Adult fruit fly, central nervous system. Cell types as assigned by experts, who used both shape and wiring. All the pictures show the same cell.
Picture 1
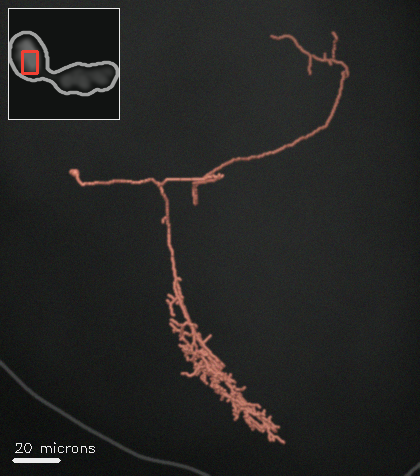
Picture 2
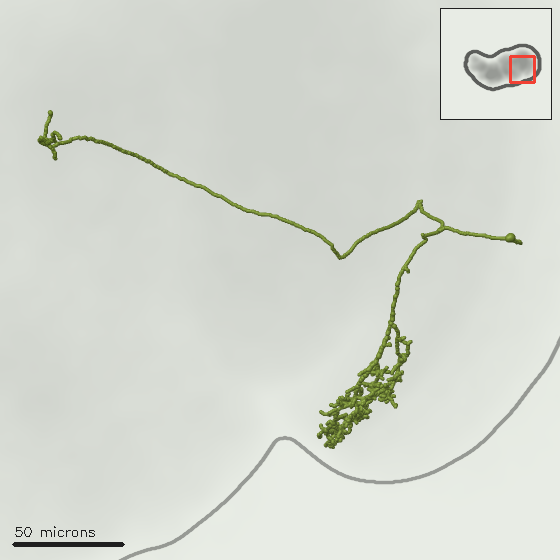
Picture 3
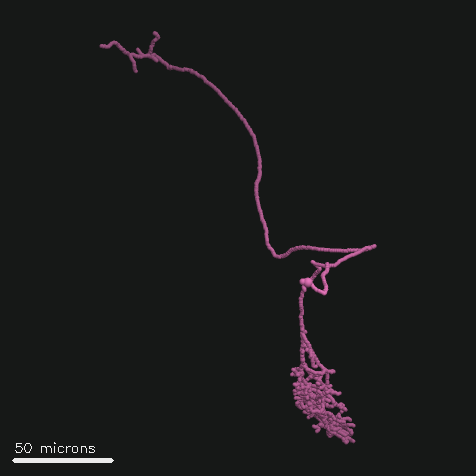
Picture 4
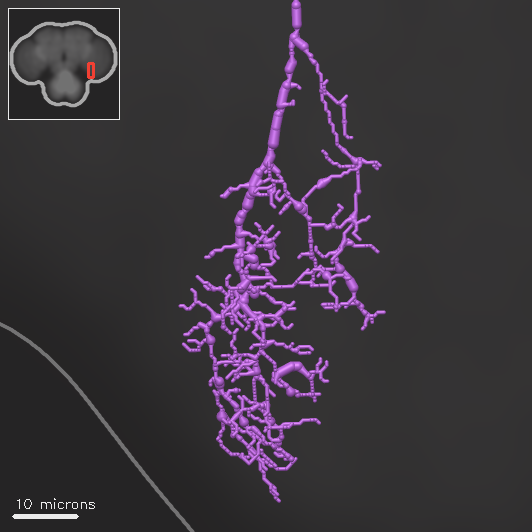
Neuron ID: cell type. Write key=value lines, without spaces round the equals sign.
cell_type=MeVP6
